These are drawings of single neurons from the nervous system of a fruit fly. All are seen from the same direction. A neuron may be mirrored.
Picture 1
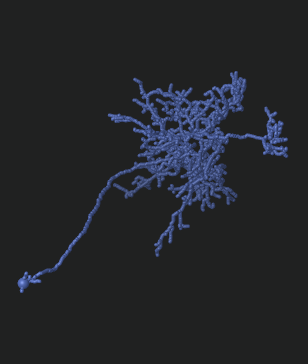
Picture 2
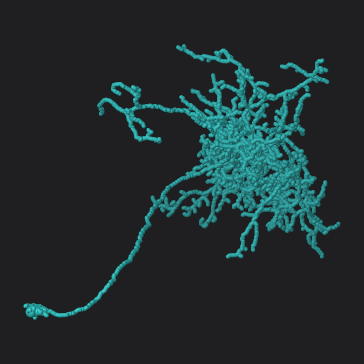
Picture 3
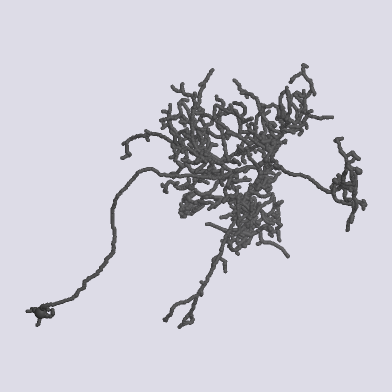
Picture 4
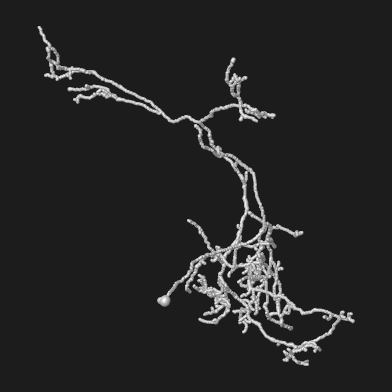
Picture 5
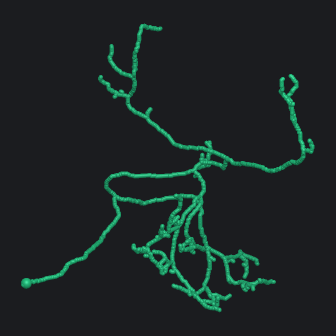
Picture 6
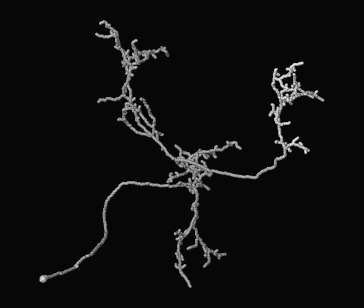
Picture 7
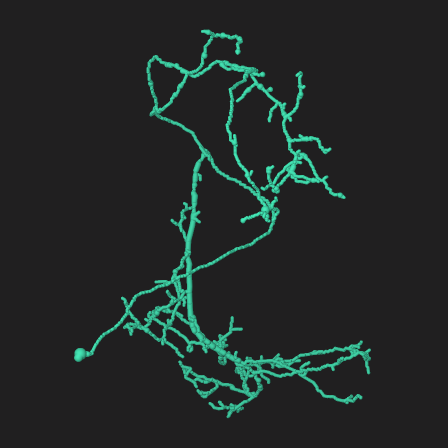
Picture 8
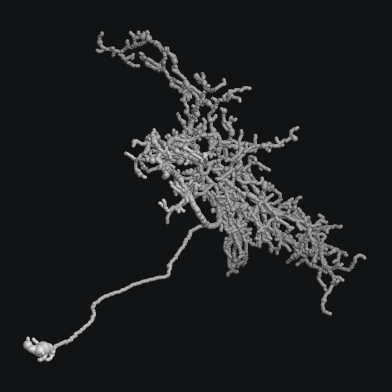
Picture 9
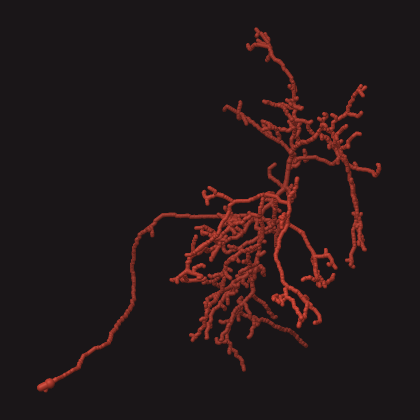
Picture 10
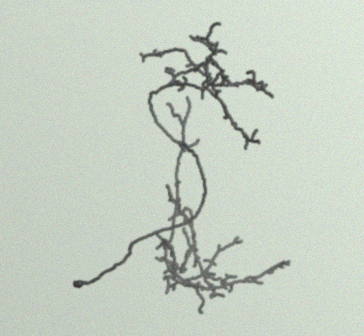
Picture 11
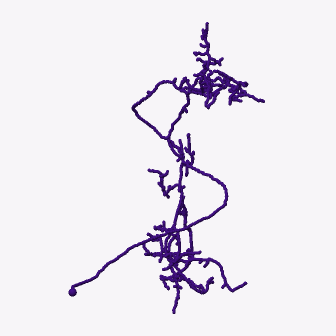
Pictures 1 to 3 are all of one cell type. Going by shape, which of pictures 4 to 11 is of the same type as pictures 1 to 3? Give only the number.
8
